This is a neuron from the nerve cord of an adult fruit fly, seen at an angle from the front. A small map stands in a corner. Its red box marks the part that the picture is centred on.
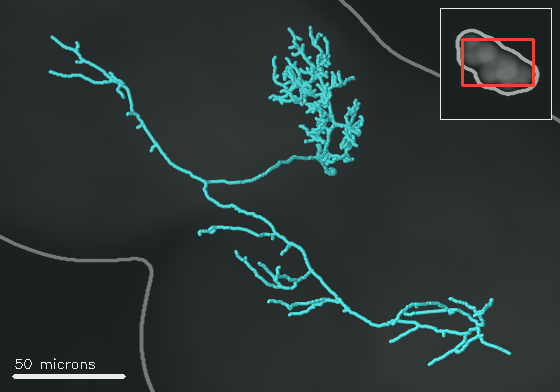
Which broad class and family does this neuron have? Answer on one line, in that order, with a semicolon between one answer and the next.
nerve-cord intrinsic neuron; hemilineage 08B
